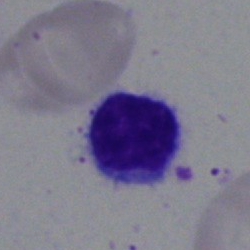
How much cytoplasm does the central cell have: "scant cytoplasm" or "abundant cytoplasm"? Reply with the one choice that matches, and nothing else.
Scant cytoplasm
